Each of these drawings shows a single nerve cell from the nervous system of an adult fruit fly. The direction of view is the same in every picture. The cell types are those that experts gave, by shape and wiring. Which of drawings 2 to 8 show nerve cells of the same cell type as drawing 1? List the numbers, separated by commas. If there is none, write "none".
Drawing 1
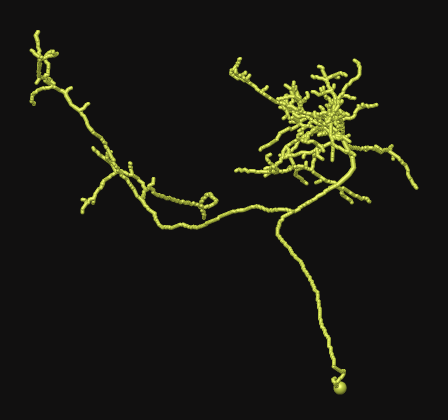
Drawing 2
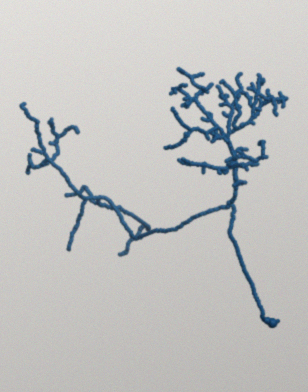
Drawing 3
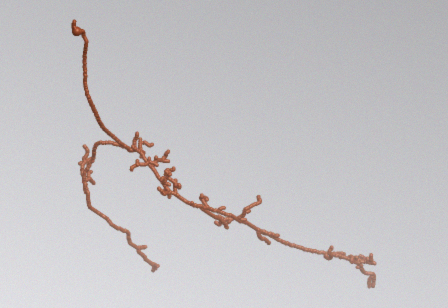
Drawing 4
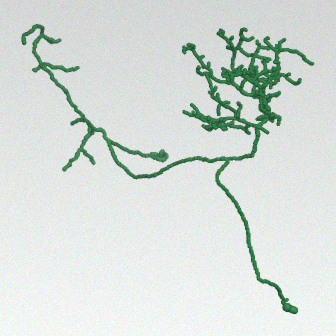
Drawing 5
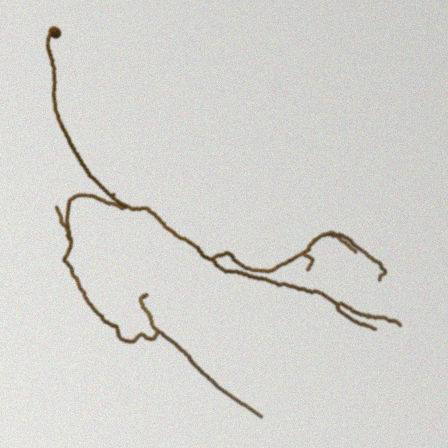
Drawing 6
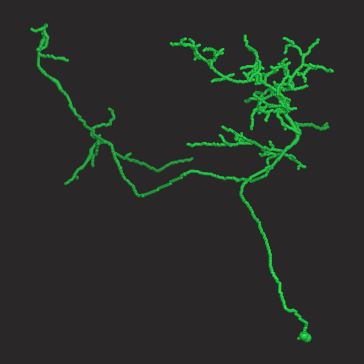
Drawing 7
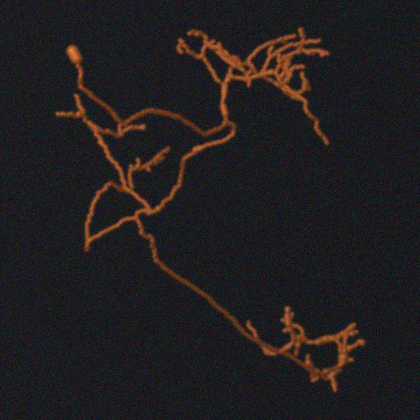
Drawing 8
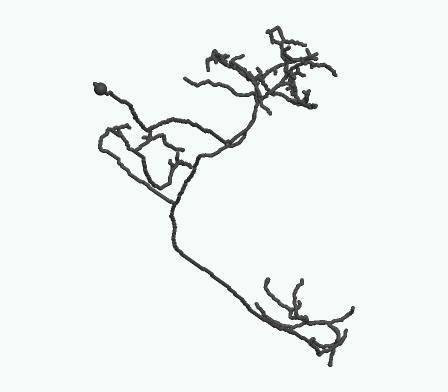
2, 4, 6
